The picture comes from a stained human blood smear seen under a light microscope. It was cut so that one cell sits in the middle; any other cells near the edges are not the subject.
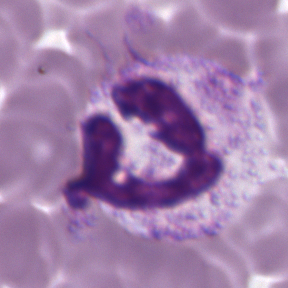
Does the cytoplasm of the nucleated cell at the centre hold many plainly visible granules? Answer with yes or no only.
Yes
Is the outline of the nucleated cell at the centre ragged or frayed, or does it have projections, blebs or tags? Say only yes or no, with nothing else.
Yes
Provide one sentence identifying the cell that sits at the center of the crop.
In the middle of this smear crop, the cell is a neutrophil.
